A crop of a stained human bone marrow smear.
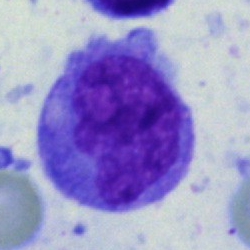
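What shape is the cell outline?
Round, except for the upper edge, which carries irregular bleb-like bulges.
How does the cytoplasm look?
It is stained blue, shows no granules, and forms a rim that is wider on the left side of the nucleus than on the right.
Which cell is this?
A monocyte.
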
